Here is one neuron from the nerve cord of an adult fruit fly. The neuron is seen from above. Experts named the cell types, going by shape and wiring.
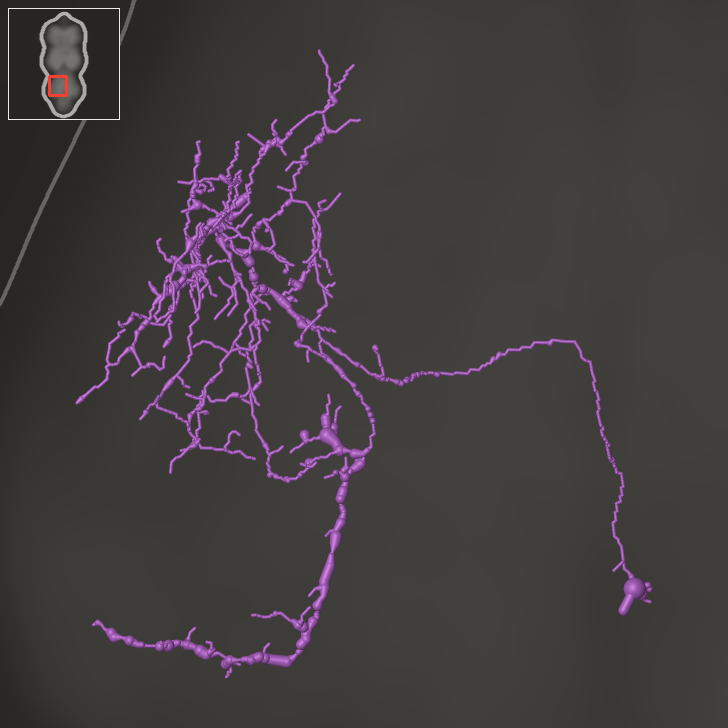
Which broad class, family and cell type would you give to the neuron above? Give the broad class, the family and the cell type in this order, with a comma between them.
nerve-cord intrinsic neuron, hemilineage 14A, IN14A051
